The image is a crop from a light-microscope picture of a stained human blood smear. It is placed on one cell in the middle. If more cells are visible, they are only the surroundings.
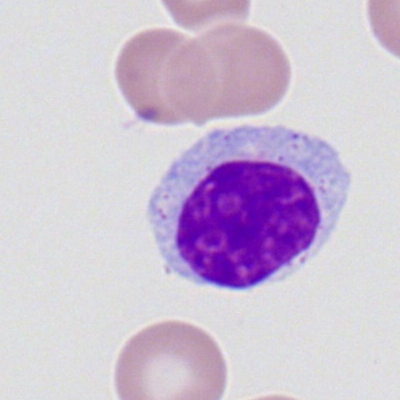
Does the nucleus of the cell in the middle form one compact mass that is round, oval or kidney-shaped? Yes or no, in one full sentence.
Yes, there is one compact nucleus, round, oval or kidney-shaped, in this cell.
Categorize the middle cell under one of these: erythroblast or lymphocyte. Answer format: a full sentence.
Standing at the centre of this crop is a lymphocyte.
